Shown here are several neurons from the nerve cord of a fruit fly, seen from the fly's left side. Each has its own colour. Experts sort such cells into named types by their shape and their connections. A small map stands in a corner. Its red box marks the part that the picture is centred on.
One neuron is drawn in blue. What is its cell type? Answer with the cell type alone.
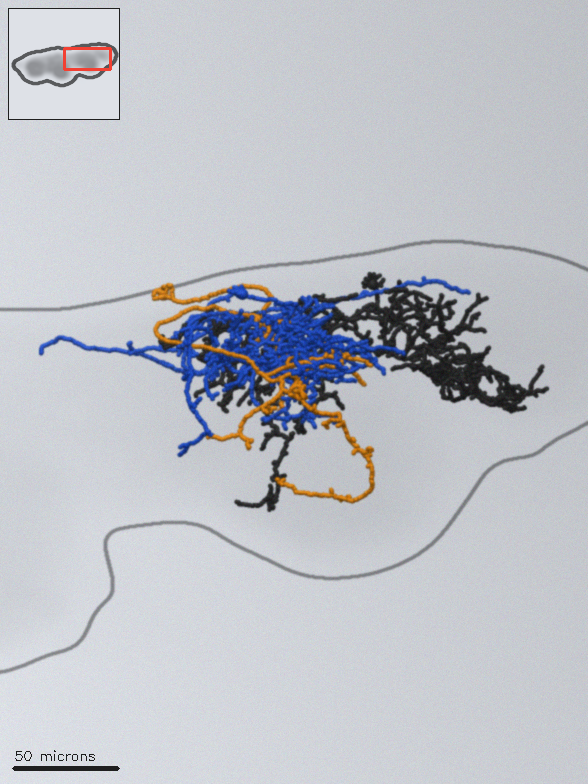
INXXX121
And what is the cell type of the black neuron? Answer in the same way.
INXXX045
